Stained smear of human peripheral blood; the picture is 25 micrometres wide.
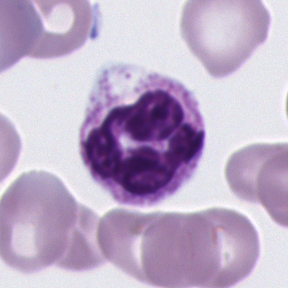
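Segmented neutrophil, about 11 micrometres across. Look first at the nucleus: it is divided into several lobes set around a pale central gap. Its chromatin is dark purple and coarsely clumped. Many fine violet-pink granules fill the cytoplasm, though toward the upper left of the cell they thin out and the cytoplasm looks paler.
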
